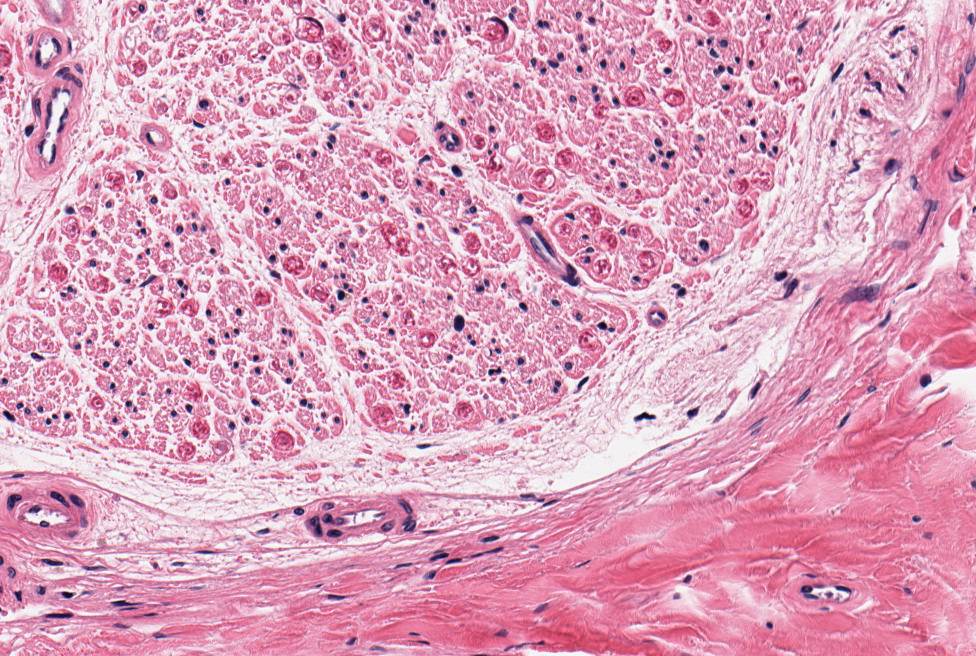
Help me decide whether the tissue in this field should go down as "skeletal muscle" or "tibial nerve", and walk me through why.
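Tibial nerve. A large rounded bundle of nerve fibres, cut across, fills the upper left two thirds of the field. Thin pale septa divide it into smaller fibre groups, with small dark oval nuclei scattered evenly throughout. Loose pale connective tissue separates it from denser tissue below.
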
